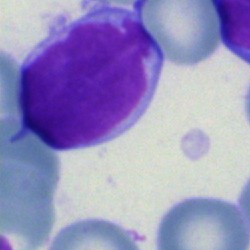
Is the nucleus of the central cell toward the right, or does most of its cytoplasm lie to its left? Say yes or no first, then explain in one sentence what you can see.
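No. The cytoplasmic rim is widest along the right side of the cell.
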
